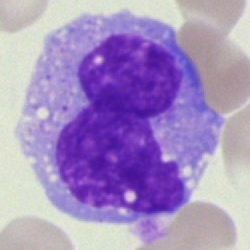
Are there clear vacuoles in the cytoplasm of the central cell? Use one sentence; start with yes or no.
Yes, among the contents of its cytoplasm are one or more clear vacuoles.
